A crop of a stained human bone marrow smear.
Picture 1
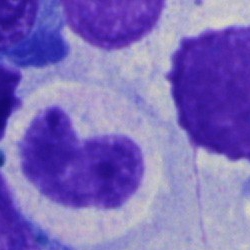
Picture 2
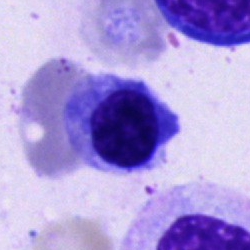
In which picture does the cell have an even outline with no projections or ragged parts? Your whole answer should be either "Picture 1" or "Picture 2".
Picture 1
